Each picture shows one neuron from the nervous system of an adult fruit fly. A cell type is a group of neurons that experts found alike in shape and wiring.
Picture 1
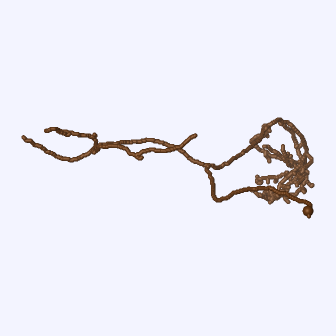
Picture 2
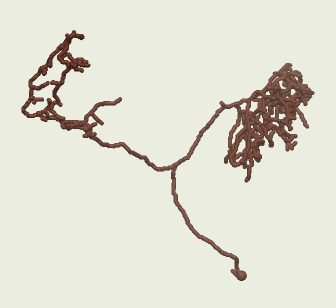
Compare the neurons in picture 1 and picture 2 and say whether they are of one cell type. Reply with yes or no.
no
